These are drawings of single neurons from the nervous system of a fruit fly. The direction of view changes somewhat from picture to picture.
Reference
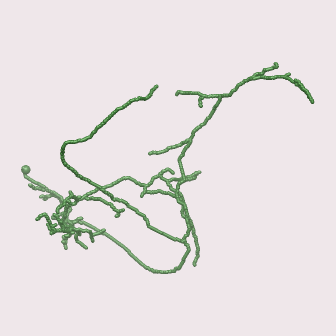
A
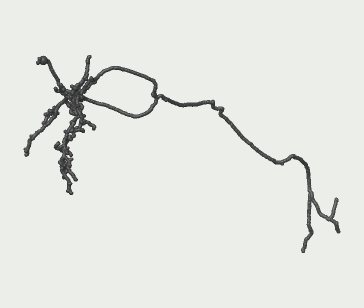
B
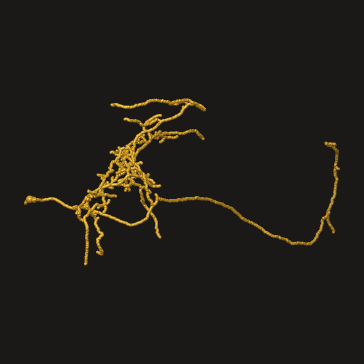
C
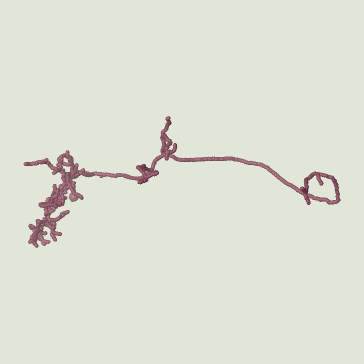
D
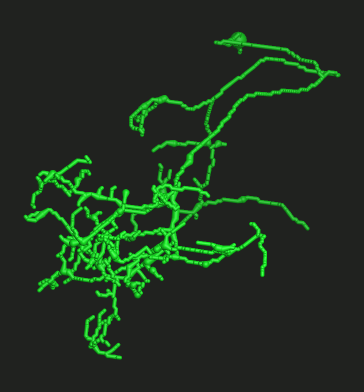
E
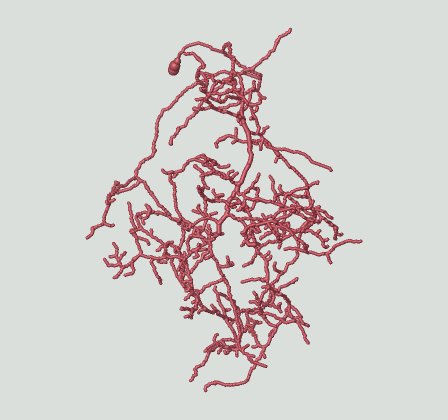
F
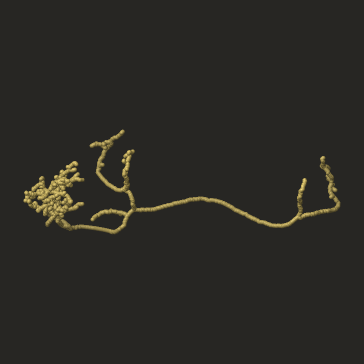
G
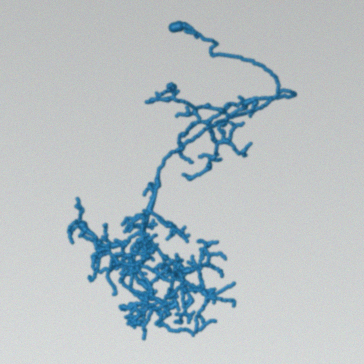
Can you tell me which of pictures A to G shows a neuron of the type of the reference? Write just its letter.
B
